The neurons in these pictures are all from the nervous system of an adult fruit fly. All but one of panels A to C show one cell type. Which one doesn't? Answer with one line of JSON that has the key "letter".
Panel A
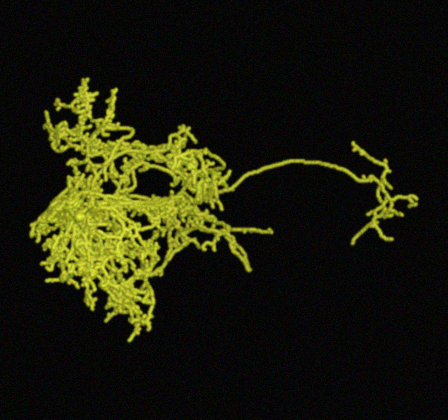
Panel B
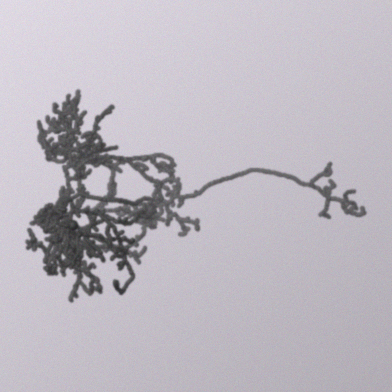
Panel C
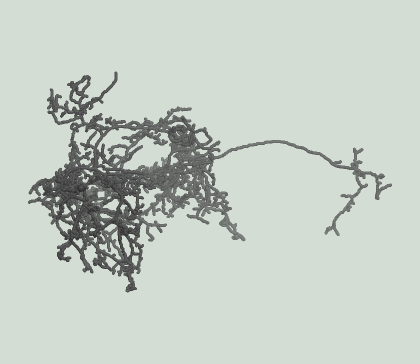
{"letter": "B"}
